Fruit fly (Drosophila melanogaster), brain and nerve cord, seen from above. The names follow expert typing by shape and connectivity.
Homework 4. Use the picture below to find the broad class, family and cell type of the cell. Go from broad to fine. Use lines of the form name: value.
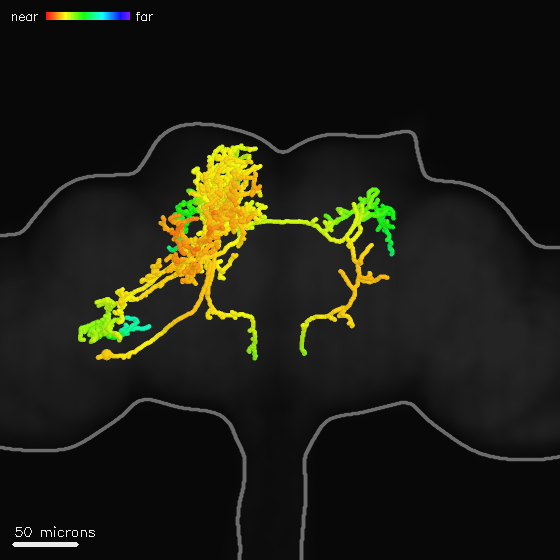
broad class: central-brain intrinsic neuron
family: LHPV
cell type: LHPV5e3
